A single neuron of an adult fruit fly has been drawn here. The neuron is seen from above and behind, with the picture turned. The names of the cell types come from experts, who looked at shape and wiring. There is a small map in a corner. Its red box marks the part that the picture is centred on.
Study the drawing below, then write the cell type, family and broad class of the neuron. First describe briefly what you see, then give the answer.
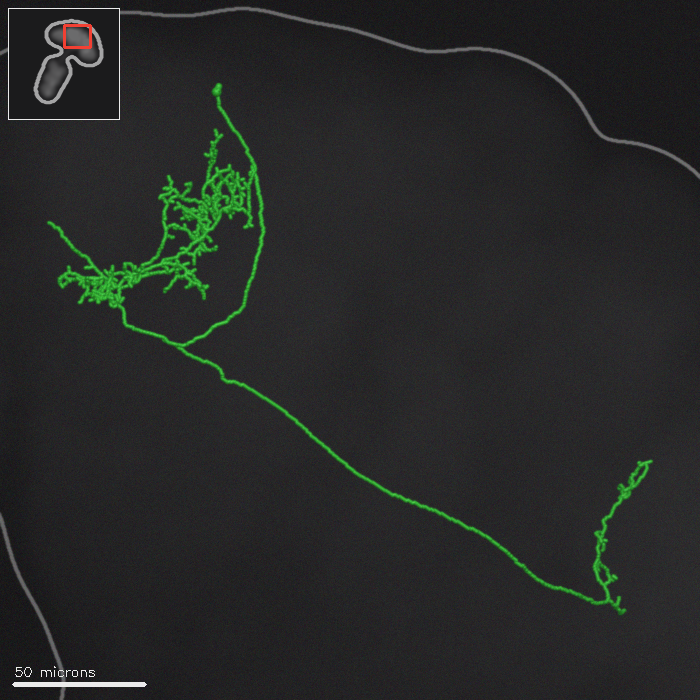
It lies in the brain. From left to right in the picture it spans about 250 microns. The picture shows dozens of branch ends. It is of cell type CB4162. The family is hemilineage VLPa2. It is a central-brain intrinsic neuron.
